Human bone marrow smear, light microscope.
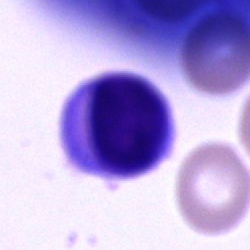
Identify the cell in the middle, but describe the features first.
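The nucleus occupies most of the cell and lies toward its right side. Its chromatin is dark and densely stained. Cytoplasm forms a blue crescent along the left side. The cell is a lymphocyte.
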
